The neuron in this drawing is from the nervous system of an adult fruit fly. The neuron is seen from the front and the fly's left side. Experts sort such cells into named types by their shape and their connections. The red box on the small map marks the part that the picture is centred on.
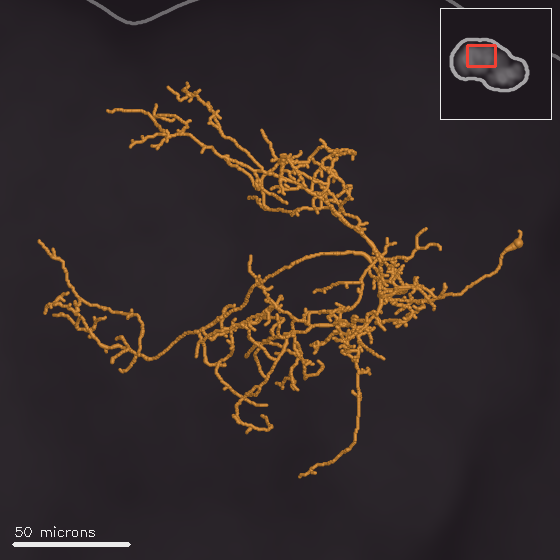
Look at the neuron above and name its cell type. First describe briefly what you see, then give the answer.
The cell body can be seen on the right of the picture. By the scale bar it is about 200 microns wide in this view. The picture shows dozens of branch ends. This is a central-brain intrinsic neuron. The cell type is PVLP217m.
